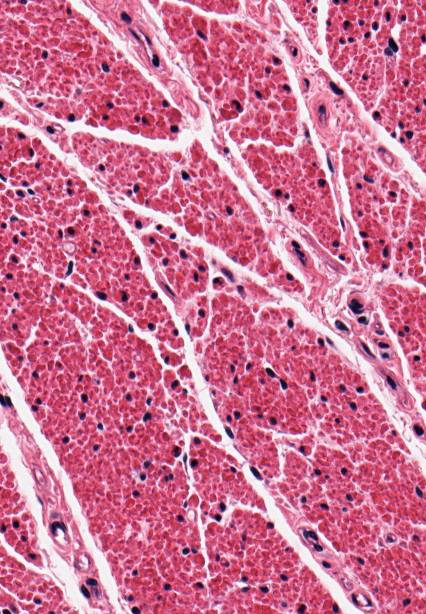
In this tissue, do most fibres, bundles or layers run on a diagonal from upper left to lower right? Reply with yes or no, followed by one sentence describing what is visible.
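Yes. Pale septa run diagonally from upper left to lower right and divide the tissue into bundles.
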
